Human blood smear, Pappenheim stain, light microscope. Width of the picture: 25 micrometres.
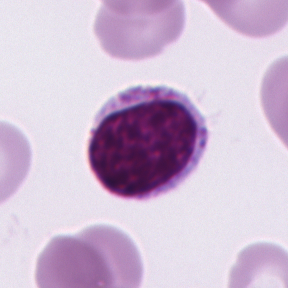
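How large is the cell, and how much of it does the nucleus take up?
The cell is about 10 micrometres across, and its nucleus, about 10 by 8 micrometres, fills about 70% of the cell's area.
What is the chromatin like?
It is dark purple and coarsely clumped.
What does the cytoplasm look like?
It is pale greyish-blue and holds a few fine purple specks, and a few faint hair-like projections extend from the right edge of the cell.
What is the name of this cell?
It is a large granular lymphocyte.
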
